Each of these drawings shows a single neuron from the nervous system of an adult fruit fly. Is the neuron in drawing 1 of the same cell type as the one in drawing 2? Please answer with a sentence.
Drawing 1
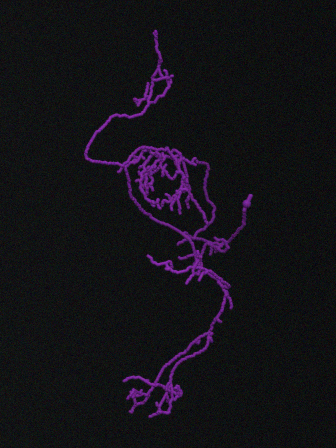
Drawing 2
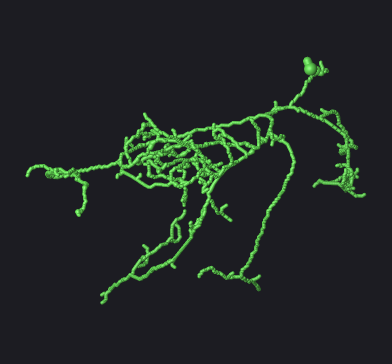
They are of the same cell type.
